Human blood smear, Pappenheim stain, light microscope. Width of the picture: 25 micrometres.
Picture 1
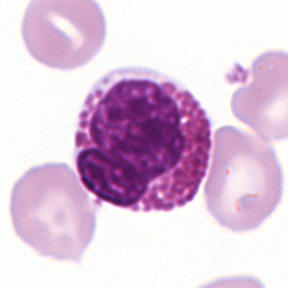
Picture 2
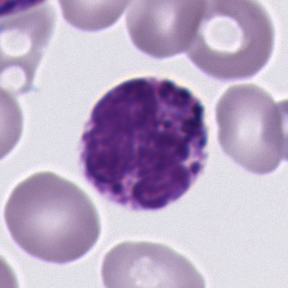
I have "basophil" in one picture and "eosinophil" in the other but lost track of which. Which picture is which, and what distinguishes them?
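Identity first: picture 1 shows the eosinophil, picture 2 the basophil. Nucleus: the eosinophil's has two lobes, a larger upper one and a smaller lower-left one, with dense, dark purple, coarsely clumped chromatin and no visible nucleoli.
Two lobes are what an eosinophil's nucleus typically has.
In the basophil, the nuclear material stains dense dark purple, and coarse dark purple granules are scattered across the cell, over the nucleus as well.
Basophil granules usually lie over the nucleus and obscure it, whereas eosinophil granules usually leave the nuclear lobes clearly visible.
Granules: the eosinophil's are coarse, round, fairly even in size and reddish-pink to mauve; the basophil's vary in size from one to another.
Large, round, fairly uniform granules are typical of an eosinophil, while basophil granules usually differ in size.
Outline: round in both, and smooth in the eosinophil.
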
